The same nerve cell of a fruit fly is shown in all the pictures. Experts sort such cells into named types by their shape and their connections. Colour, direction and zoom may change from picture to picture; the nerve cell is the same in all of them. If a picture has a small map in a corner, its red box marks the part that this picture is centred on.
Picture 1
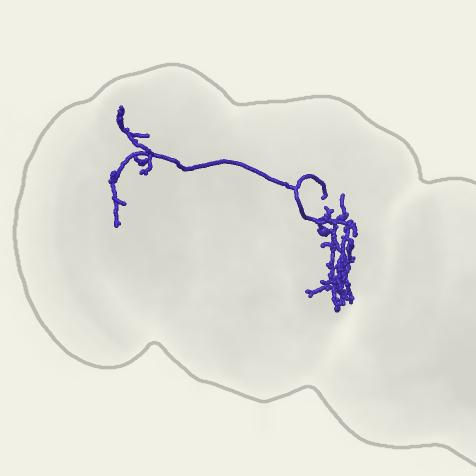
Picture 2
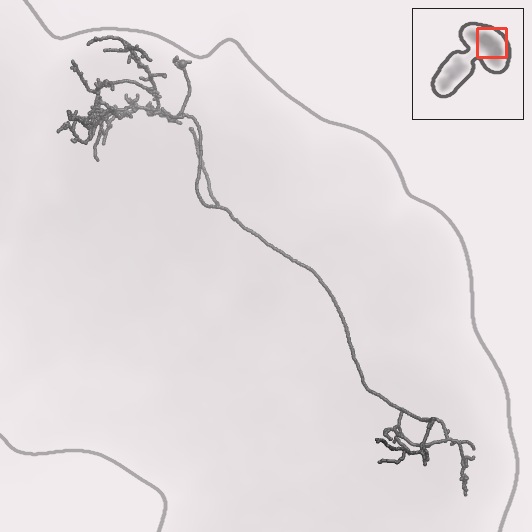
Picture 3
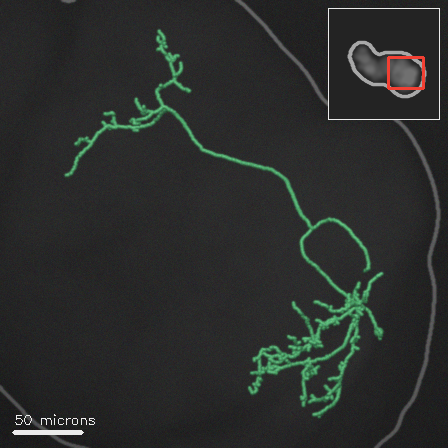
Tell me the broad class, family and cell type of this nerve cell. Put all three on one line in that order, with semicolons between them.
central-brain intrinsic neuron; hemilineage VLPl&d1_dorsal; CB4217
